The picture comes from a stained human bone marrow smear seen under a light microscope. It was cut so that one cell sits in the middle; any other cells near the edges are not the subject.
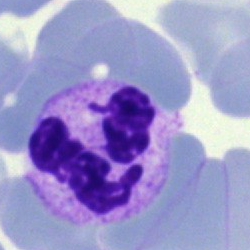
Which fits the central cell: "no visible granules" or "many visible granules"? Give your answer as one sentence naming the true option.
What the cytoplasm holds is many visible granules.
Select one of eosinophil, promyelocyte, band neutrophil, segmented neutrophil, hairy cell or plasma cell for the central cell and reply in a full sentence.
Occupying the centre of the crop is a segmented neutrophil.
